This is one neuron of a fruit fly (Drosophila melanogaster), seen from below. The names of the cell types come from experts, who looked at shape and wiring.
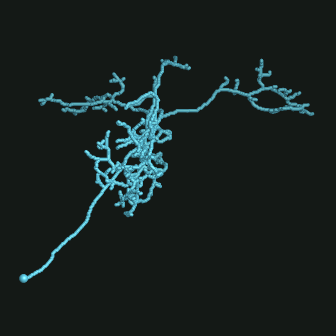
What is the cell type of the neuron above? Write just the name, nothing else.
VES100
